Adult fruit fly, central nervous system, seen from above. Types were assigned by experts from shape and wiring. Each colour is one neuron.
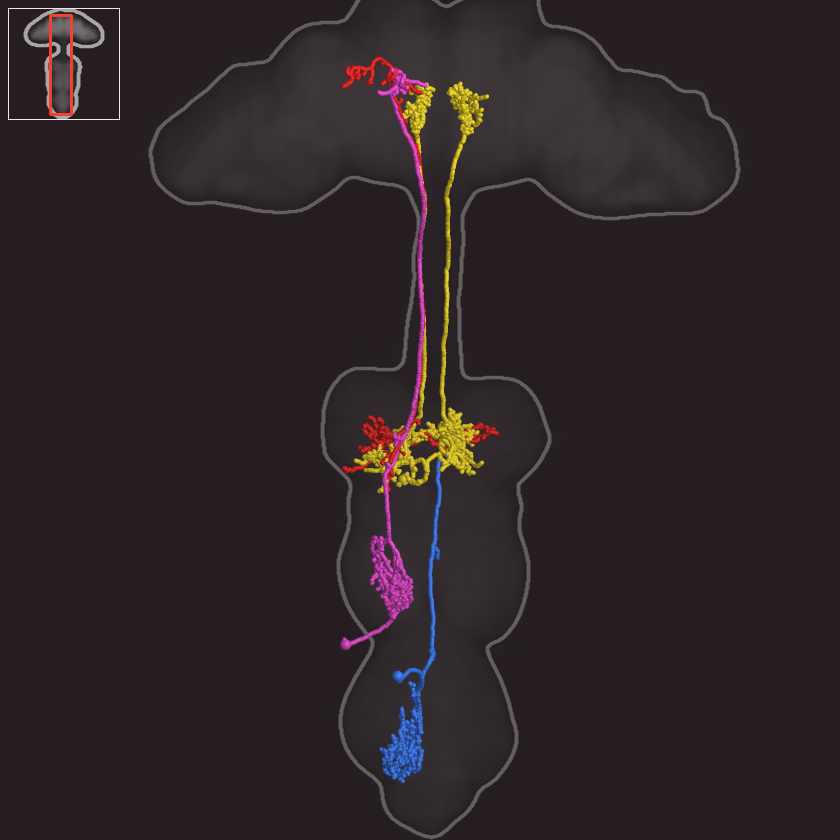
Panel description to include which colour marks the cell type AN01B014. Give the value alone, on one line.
red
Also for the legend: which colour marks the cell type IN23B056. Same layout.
blue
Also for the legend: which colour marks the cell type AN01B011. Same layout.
magenta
